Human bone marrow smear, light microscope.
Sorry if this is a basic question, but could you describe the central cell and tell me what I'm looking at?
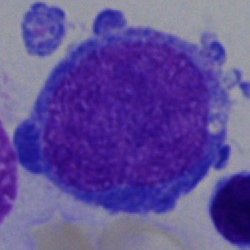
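Fine, evenly stippled chromatin fills the nucleus, free of coarse dark clumps. A narrow rim of deep blue cytoplasm surrounds the nucleus. Several rounded blue blebs bulge from the cell surface, most noticeably along the top and right edge. At the right edge, a small clear vacuole sits in the cytoplasm. The cell is a blast.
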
